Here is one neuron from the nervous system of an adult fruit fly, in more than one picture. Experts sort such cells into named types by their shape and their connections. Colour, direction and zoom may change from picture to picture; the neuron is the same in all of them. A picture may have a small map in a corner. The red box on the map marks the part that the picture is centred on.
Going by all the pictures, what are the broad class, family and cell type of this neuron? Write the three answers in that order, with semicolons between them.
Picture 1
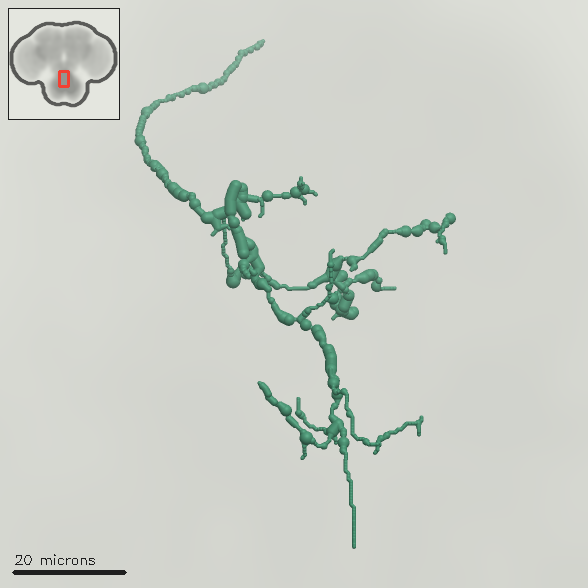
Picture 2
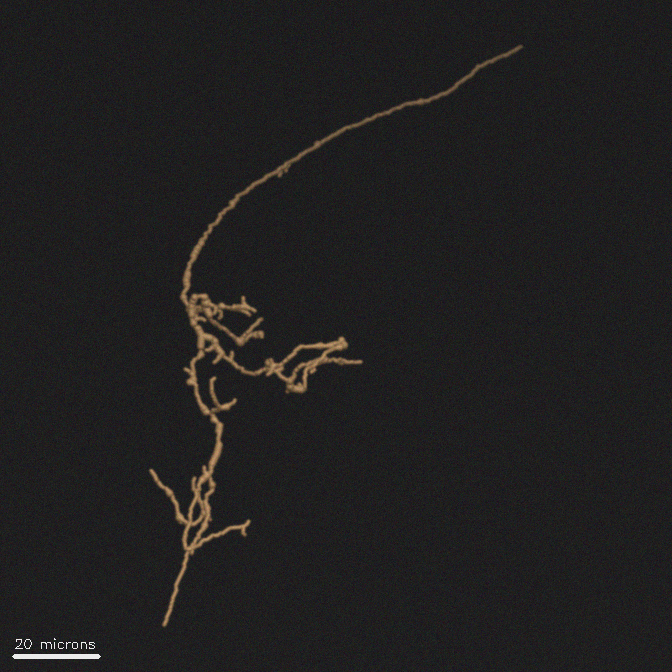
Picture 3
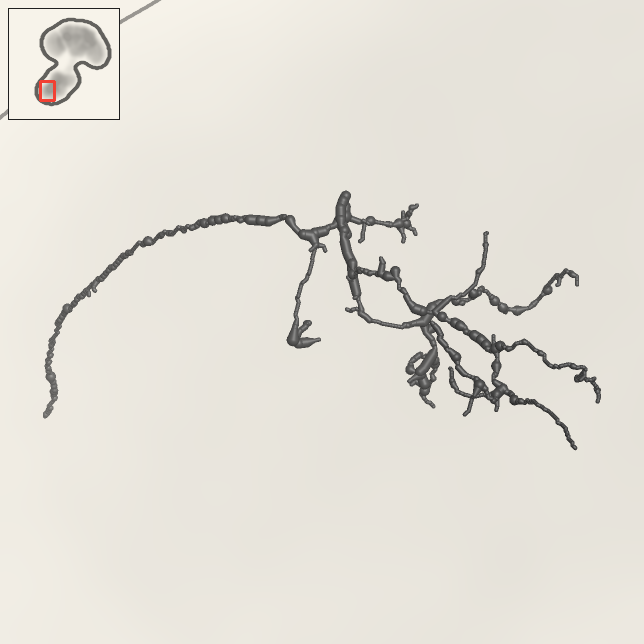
sensory neuron entering the nerve cord; class chemosensory; SNch01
